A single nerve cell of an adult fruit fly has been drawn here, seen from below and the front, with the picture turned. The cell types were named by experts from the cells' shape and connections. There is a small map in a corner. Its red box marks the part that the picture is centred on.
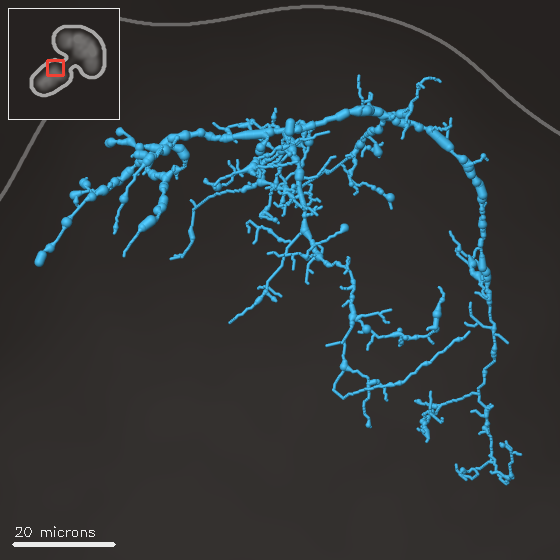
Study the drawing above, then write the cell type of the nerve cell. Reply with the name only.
IN13A051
